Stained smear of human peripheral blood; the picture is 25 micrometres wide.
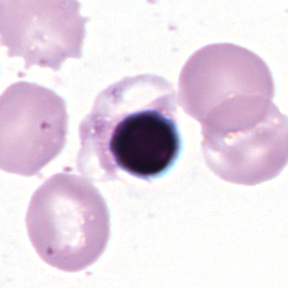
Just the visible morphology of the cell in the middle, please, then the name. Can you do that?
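Starting with the nucleus, it is round in outline, about 6 micrometres across, and so dense in chromatin that it looks almost uniformly dark purple-black. It lies off-centre, toward the right side of the cell, and is bordered by a thin pale rim. Most of the cytoplasm spreads to the left of and above the nucleus. Name: normoblast.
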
